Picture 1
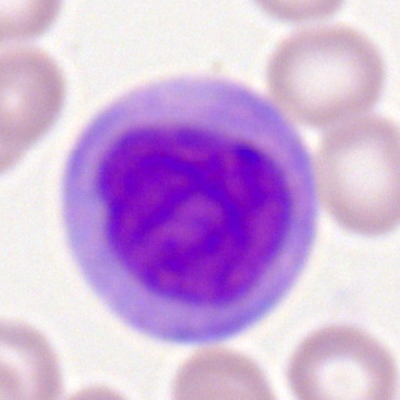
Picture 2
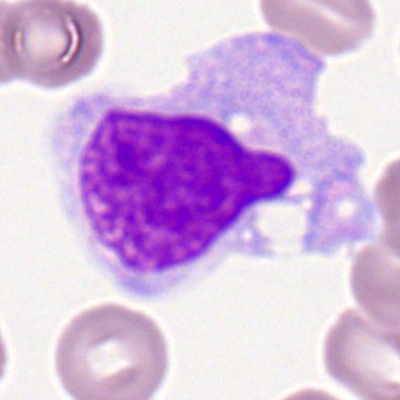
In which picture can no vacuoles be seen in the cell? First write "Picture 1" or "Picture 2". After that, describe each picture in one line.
Picture 1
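In picture 1: No vacuoles are seen in the cytoplasm.
In picture 2: A few small clear vacuoles lie in the cytoplasm to the right of the nucleus.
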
